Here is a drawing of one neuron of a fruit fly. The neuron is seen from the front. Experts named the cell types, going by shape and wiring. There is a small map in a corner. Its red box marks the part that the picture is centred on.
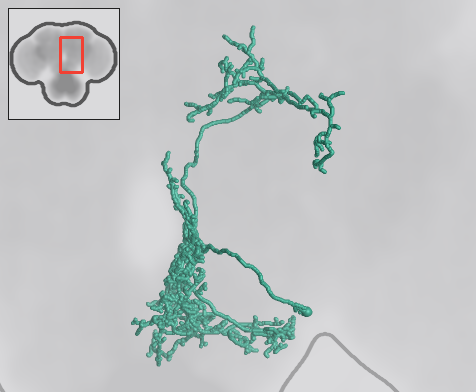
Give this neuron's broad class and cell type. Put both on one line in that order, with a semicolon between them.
central-brain intrinsic neuron; GNG305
